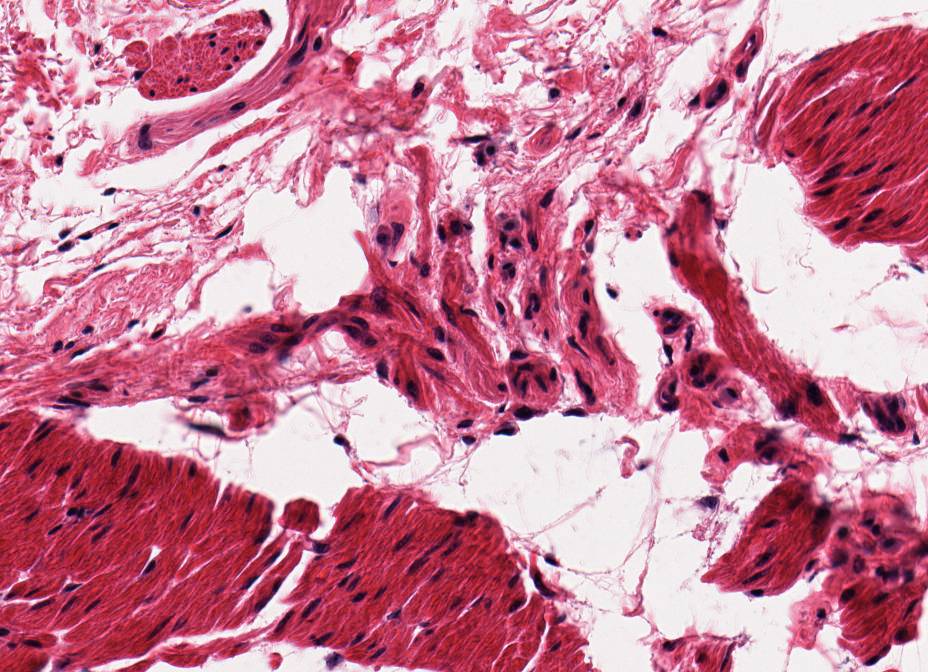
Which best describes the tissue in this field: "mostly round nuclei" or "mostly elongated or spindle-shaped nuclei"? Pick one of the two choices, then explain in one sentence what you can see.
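Mostly elongated or spindle-shaped nuclei. Within the large muscle bundles the nuclei are elongated and dark, lying along the length of the fibres.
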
